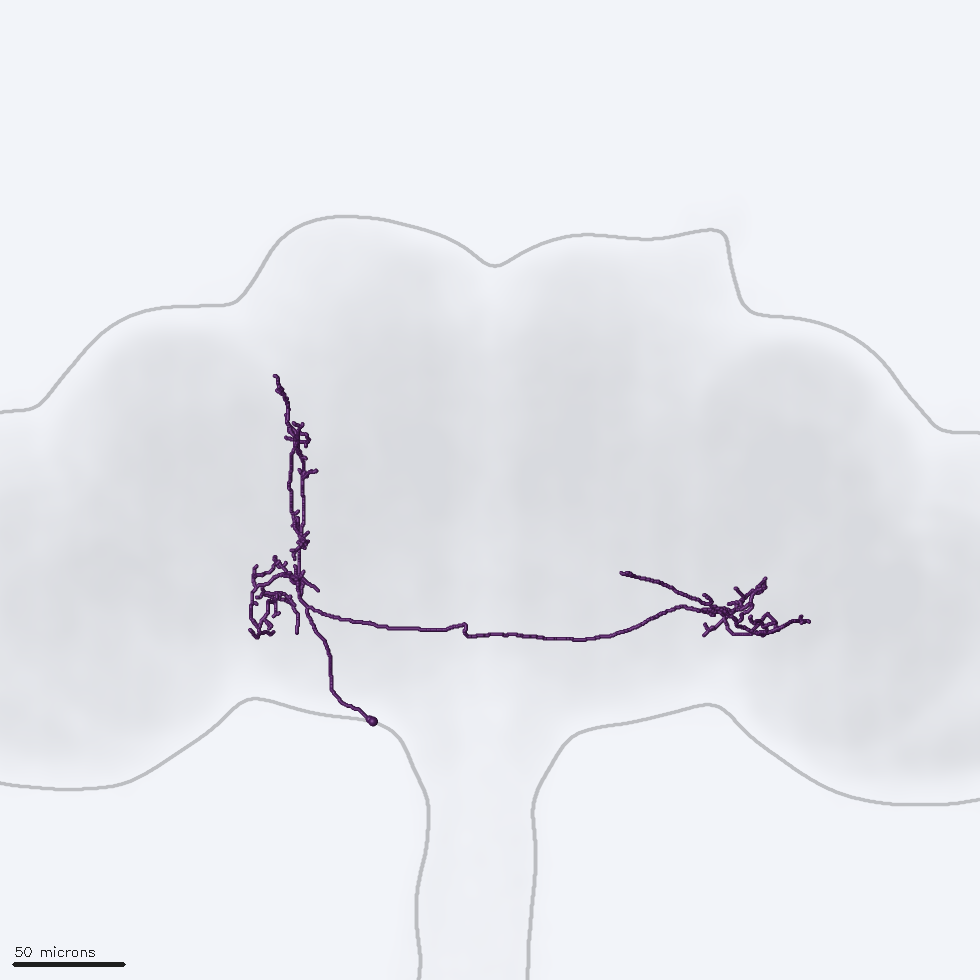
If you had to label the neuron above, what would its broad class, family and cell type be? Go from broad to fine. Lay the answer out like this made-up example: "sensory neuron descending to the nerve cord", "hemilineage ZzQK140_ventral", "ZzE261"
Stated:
"central-brain intrinsic neuron", "hemilineage DM6_ventral", "CB3204"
